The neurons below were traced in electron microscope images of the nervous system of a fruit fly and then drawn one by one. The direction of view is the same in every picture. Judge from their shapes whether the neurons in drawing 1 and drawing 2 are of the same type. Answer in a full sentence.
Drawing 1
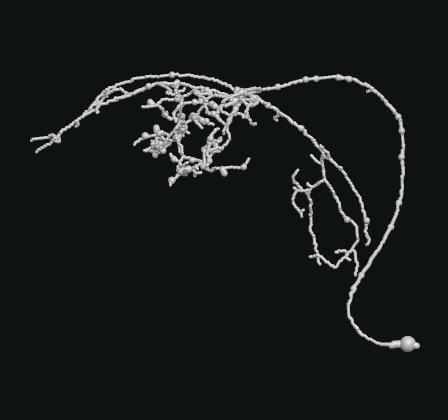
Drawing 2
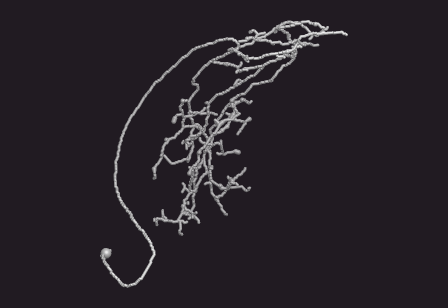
They are of different cell types.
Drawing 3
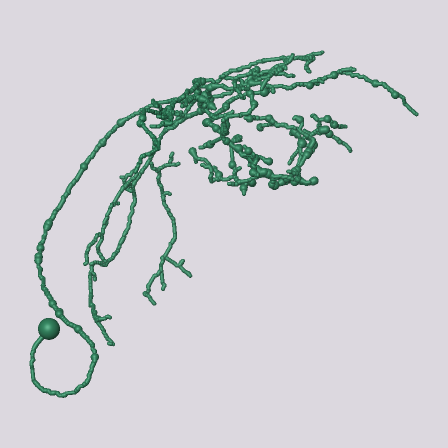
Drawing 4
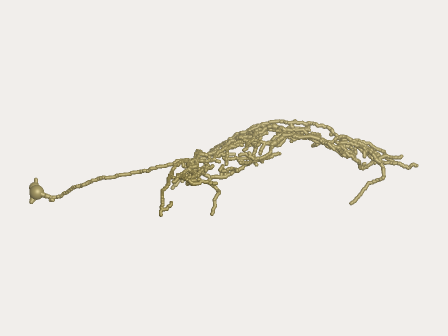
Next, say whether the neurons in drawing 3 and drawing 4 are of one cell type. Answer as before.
They are of different cell types.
